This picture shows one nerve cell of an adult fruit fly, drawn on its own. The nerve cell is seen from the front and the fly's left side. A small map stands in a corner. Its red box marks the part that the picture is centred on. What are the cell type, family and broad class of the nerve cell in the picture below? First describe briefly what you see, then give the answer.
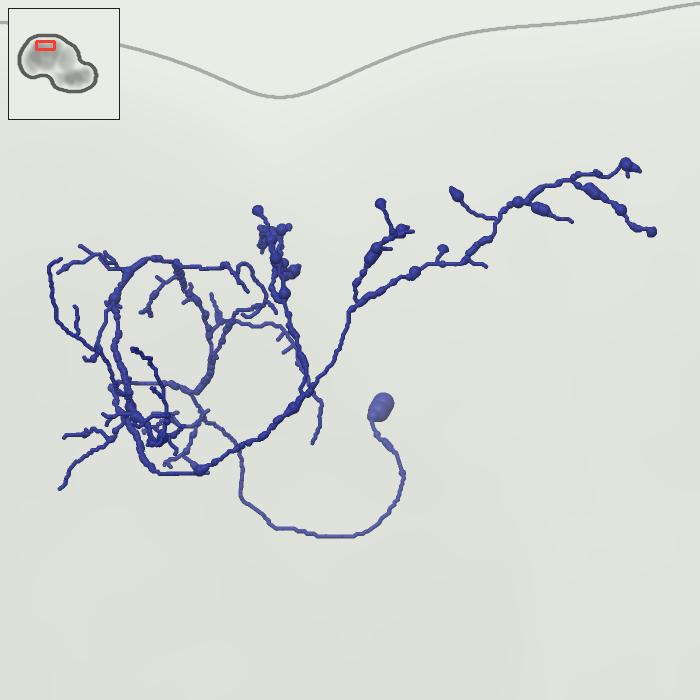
The cell body can be seen in the middle of the picture. Dozens of branch ends can be seen. The cell type is SMP519. The family is hemilineage DM3_dorso_medial. Its broad class is central-brain intrinsic neuron.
